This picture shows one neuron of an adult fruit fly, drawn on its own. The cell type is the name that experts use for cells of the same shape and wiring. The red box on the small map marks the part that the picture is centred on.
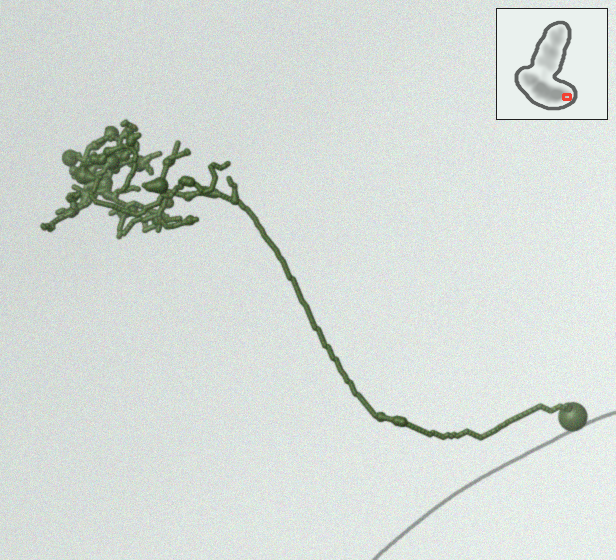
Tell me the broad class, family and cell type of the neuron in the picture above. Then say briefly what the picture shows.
Its broad class is optic-lobe intrinsic neuron. Its family is Cm. The cell type is Cm4. The cell body is at the lower right of the picture. In this view it is wider than it is tall.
